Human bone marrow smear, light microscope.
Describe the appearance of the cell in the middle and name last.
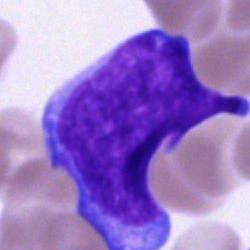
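Let's start with the outline: it is irregular and angular rather than round. The nucleus fills most of the cell and follows that same irregular outline. Look closely at the chromatin and you'll see it is finely granular and evenly spread, with no coarse dark clumps. In the cytoplasm, no granules can be seen. This cell is a blast.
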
